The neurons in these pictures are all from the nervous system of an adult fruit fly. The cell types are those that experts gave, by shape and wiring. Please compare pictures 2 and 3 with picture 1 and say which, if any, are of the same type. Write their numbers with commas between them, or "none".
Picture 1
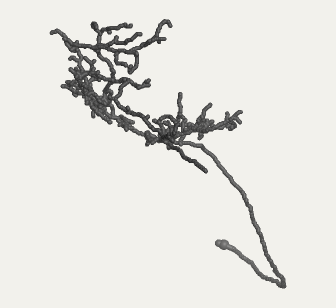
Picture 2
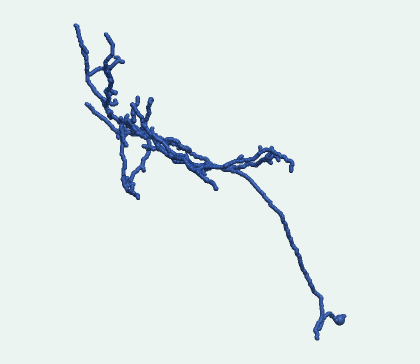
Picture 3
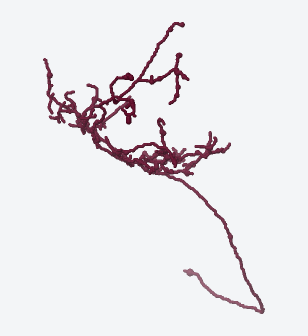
3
